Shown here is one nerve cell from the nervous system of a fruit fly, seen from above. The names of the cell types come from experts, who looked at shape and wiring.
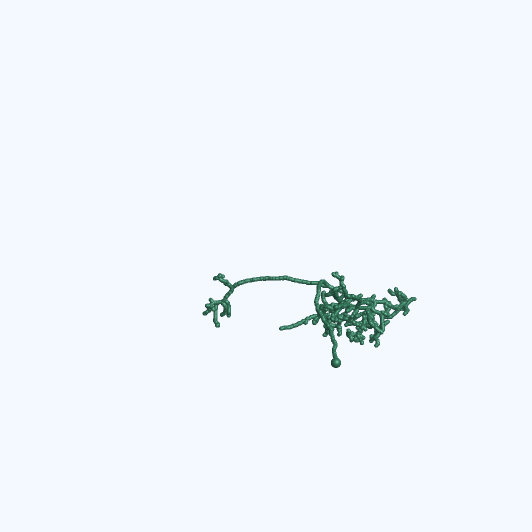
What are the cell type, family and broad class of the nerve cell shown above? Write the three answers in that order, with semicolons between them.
CB4102; hemilineage VLPp2; central-brain intrinsic neuron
